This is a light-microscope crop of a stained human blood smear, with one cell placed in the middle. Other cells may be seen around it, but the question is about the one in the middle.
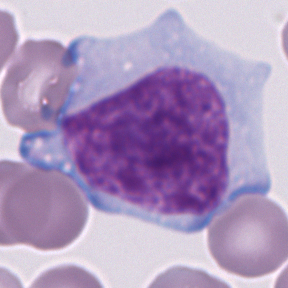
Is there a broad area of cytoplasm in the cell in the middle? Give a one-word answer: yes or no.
Yes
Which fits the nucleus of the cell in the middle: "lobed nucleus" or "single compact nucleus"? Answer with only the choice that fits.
Single compact nucleus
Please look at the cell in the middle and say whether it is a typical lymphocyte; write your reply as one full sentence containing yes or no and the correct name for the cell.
No, the cell in the middle of the crop counts as a myeloblast and not as a typical lymphocyte.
